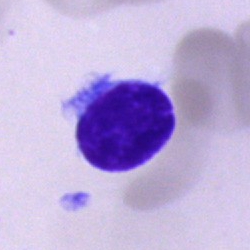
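Lymphocyte, middle cell, stained human bone marrow smear. Chromatin dense, dark purple, coarsely mottled; no nucleoli visible. Cytoplasm very scant, pale blue, seen mainly as a small tag at upper left. Edge of tag ragged and frayed.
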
